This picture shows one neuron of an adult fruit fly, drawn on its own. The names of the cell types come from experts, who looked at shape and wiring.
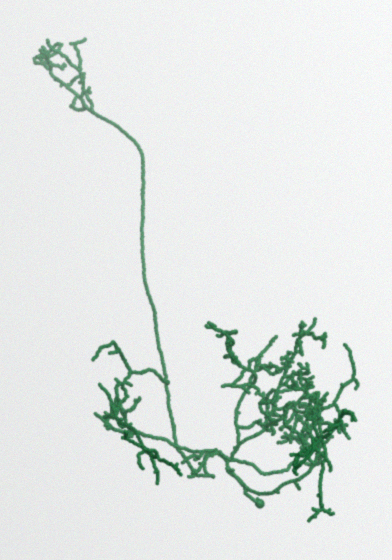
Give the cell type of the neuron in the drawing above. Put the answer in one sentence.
The cell type is ANXXX072.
